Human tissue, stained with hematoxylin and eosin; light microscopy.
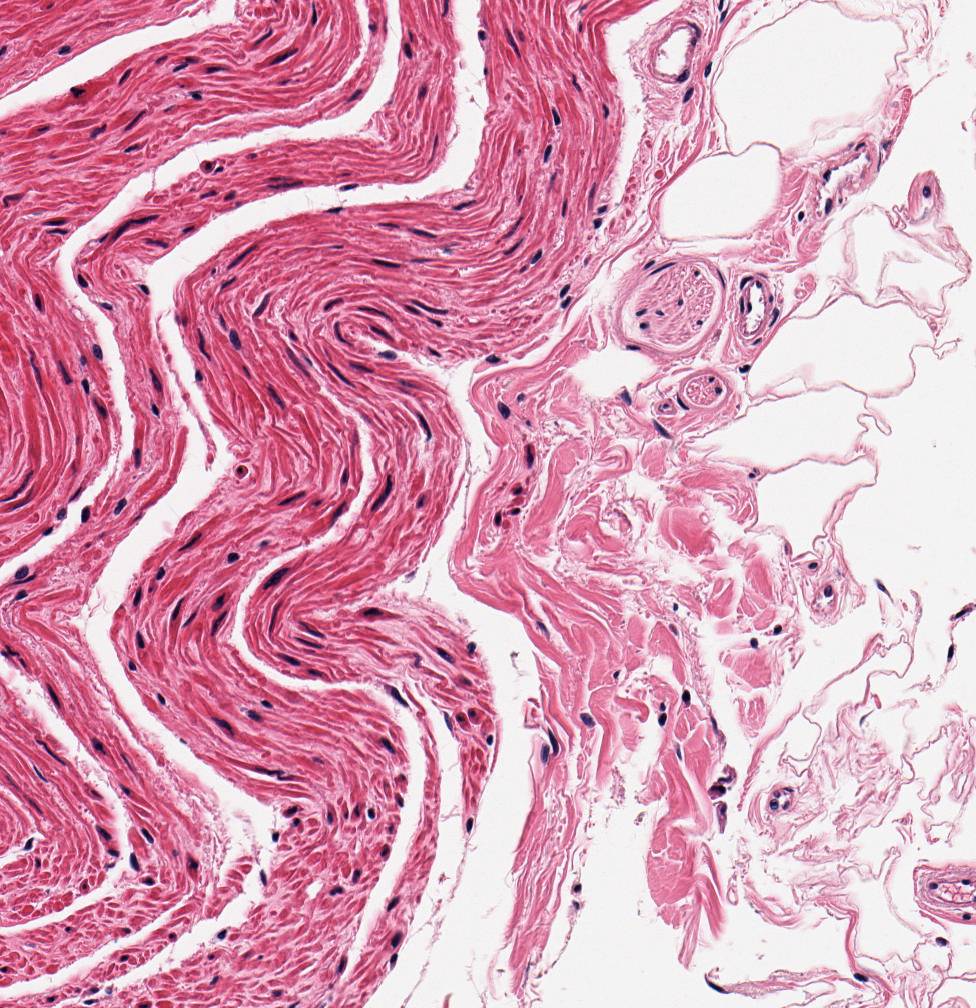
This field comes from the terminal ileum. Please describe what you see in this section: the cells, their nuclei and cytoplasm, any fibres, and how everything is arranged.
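Smooth muscle occupies the left two-thirds of the field, and loose connective tissue occupies the right third. The muscle is arranged in wavy, zigzag-folded bands running from the top of the field to the bottom. Its cells contain elongated, cigar-shaped dark nuclei within strongly eosinophilic cytoplasm. On the right, the connective tissue is made up of loose pink collagen bundles carrying few scattered nuclei.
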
